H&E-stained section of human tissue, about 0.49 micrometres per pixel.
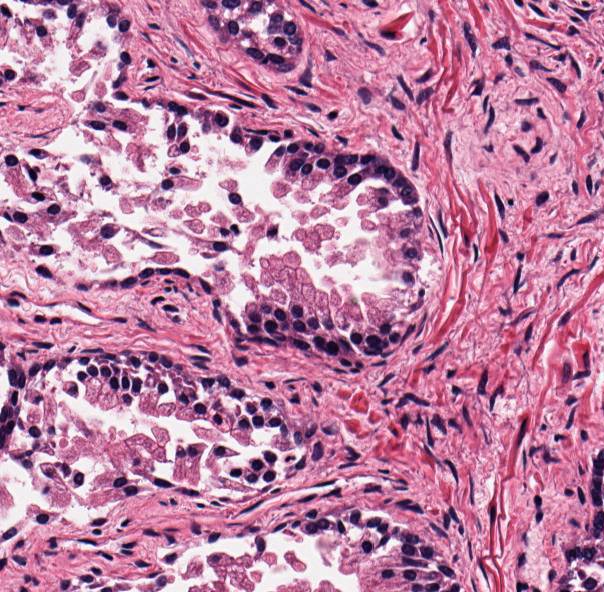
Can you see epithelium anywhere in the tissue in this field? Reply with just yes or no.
Yes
